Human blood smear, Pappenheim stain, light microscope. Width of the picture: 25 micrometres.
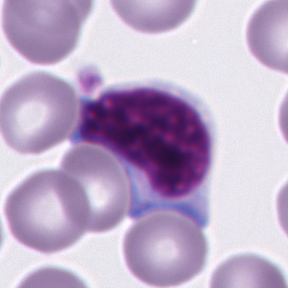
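Typical lymphocyte, the nucleated cell in the middle of a stained peripheral blood smear. Its nucleus is elongated, about 12 by 8 micrometres, and runs obliquely from the upper left towards the lower right. The chromatin is dark purple and coarsely clumped, with darker patches, and small reddish-purple dots are scattered over the nucleus. Note that the cell outline is angular rather than round.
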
